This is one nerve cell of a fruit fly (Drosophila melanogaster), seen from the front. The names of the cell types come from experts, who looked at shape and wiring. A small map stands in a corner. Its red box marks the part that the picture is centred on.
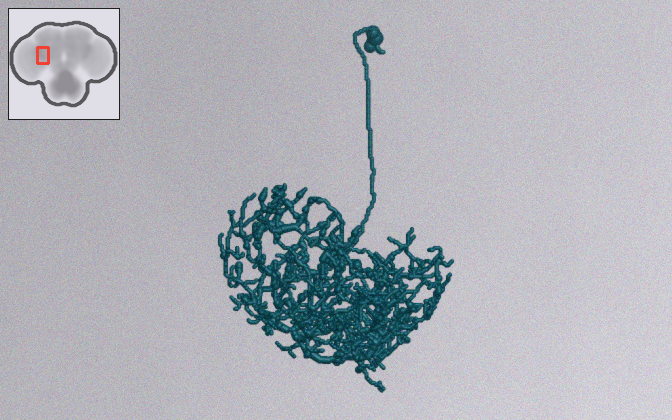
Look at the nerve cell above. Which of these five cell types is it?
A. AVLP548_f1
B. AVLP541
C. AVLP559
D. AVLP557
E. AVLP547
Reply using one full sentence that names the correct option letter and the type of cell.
The neuron is sorted into cell type AVLP548_f1, option A.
